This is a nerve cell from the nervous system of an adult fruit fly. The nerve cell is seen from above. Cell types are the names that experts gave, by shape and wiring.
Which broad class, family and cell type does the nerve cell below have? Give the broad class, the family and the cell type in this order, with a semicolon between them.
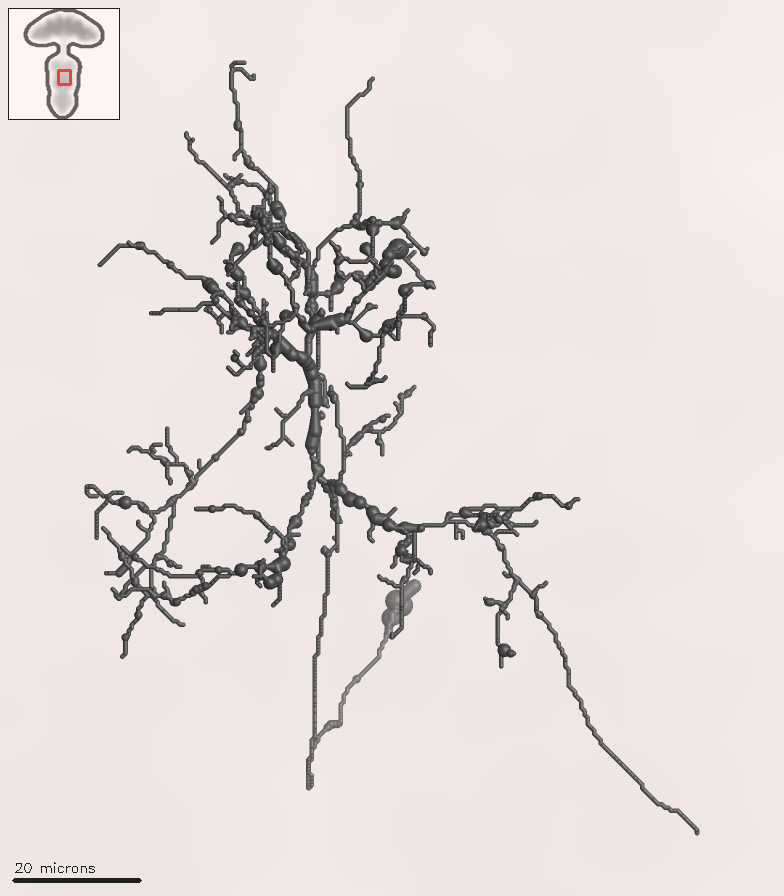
nerve-cord intrinsic neuron; hemilineage 00A; IN00A062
